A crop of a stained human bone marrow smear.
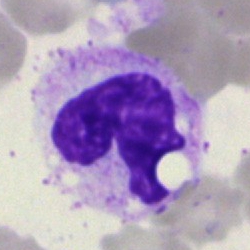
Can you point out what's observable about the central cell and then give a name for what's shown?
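Chromatin comes first: dark purple and dense, with only a few paler streaks. The cytoplasm is plentiful and pale pinkish-lilac, with fine purple granules scattered through it. One further point is a single round clear vacuole at the lower right, pressing against the nucleus. Conclusion: band neutrophil.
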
